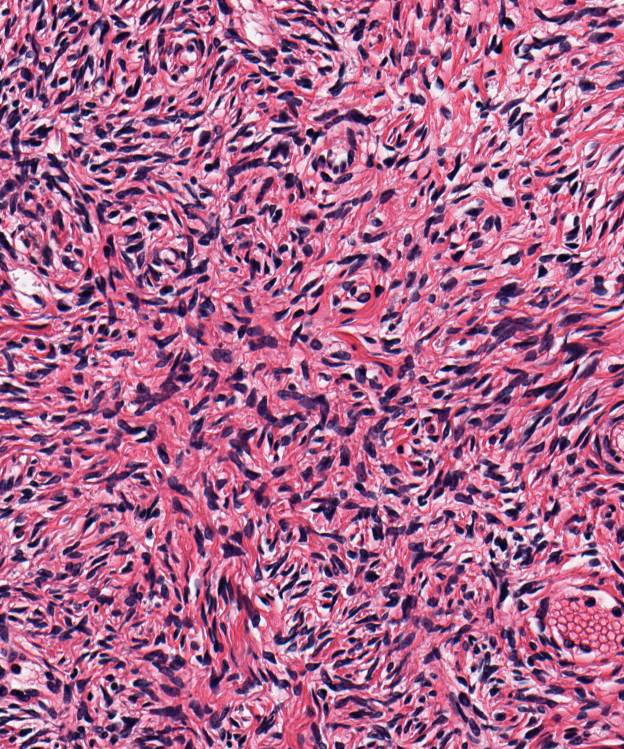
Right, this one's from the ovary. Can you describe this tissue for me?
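Arrangement: spindle cells fill the whole field in short, interlacing bundles and whorls, not long straight fascicles. Cellularity: dense and fairly even from edge to edge. Nuclei: elongated, darkly stained, many wavy or bent. Cytoplasm: scant, pale pink, borders indistinct.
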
